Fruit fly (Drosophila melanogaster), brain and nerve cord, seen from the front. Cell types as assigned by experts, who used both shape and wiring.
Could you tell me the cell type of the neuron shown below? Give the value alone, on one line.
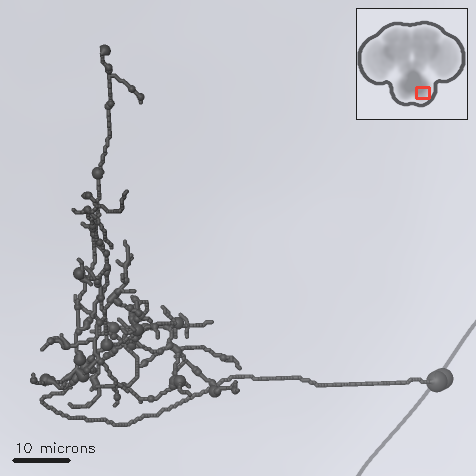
IN01B083_a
